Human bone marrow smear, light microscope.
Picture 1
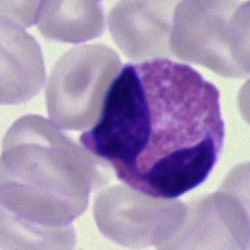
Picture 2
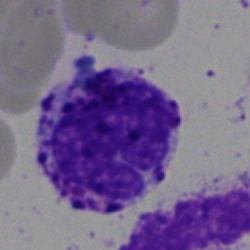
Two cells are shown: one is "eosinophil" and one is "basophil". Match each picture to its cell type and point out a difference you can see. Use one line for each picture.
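Picture 1: eosinophil. Abundant lilac-purple cytoplasm fills the centre and upper right of the cell between the lobes.
Picture 2: basophil. The purple nucleus fills most of the cell, and its outline is partly hidden by granules.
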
